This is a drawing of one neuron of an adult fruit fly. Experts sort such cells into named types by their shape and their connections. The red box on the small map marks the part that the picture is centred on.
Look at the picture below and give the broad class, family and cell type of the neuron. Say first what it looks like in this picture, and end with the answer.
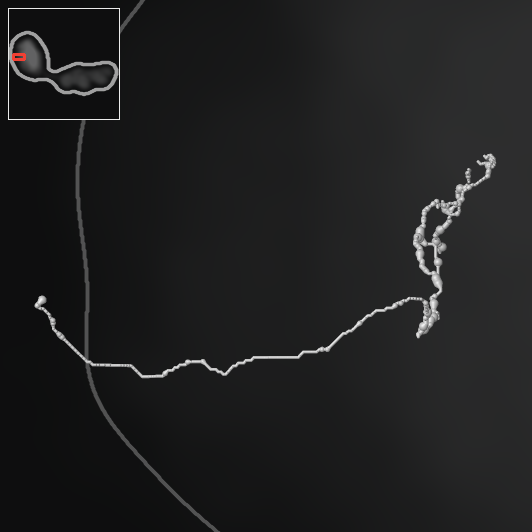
The drawing shows no cell body. There are a dozen or fewer branch ends. Its broad class is sensory neuron entering the brain. Its family is called class hygrosensory. It is of cell type HRN_VP4.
